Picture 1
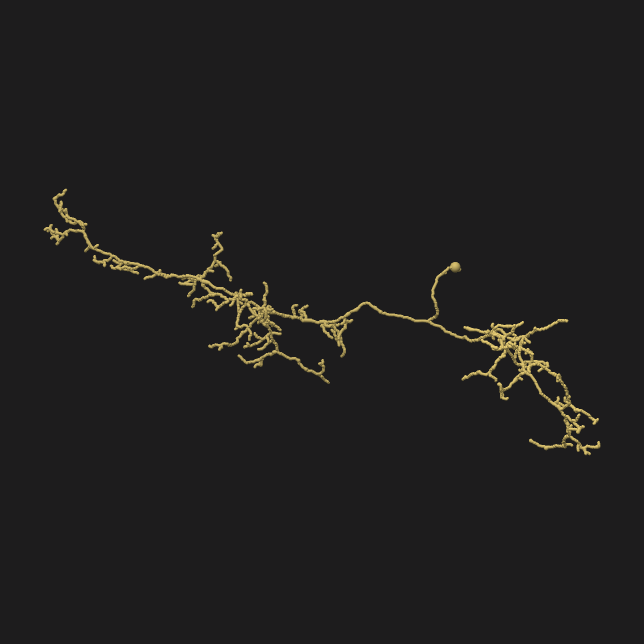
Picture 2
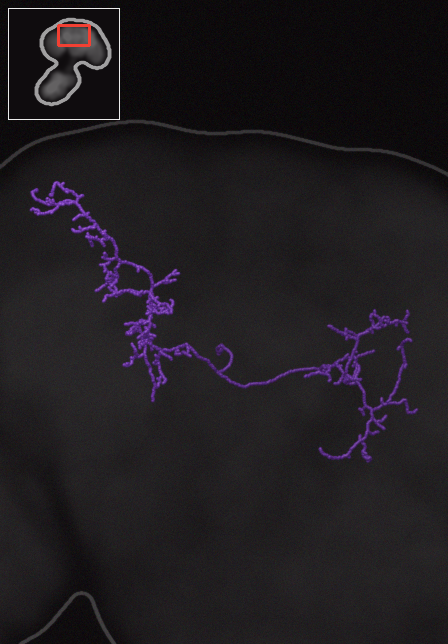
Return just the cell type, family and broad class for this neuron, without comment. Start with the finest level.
CB4073; hemilineage DM1_dorsal; central-brain intrinsic neuron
